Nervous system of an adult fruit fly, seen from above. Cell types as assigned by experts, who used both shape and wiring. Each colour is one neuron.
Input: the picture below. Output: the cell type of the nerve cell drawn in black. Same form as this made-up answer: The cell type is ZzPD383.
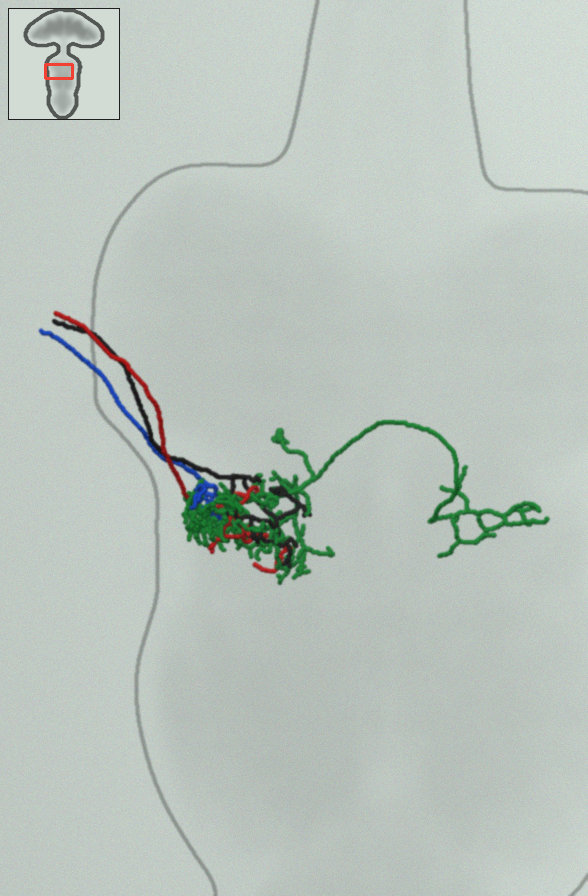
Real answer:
The cell type is SNta14.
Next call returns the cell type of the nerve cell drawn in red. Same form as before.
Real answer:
The cell type is SNta18.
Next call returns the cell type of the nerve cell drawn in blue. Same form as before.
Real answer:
The cell type is SNta04.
